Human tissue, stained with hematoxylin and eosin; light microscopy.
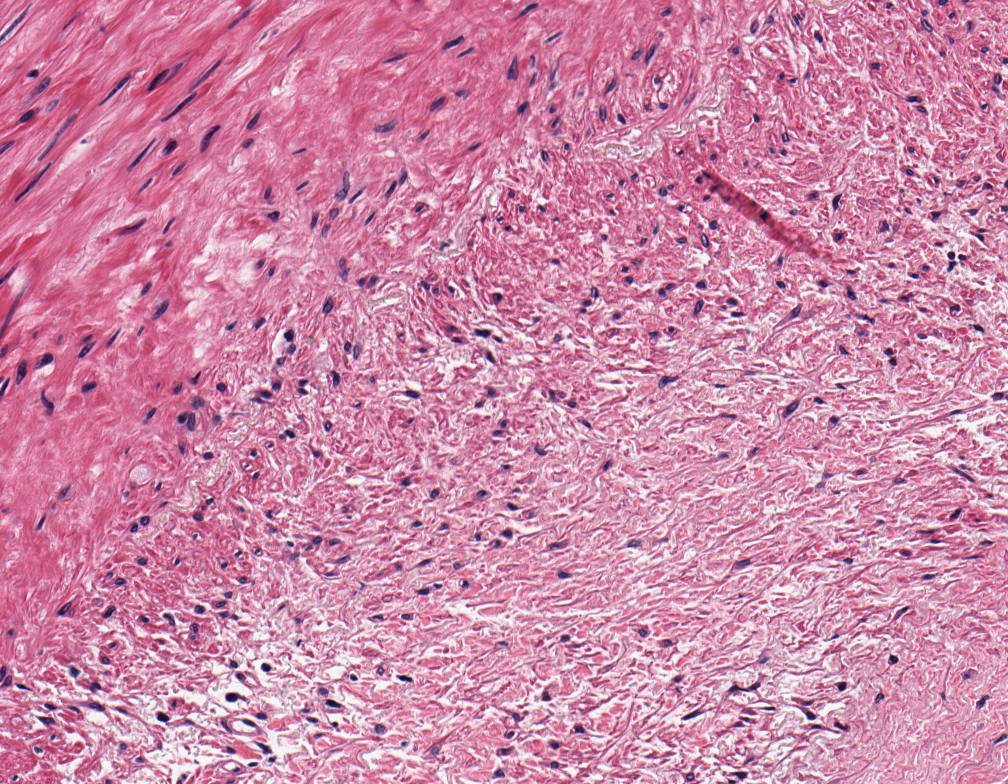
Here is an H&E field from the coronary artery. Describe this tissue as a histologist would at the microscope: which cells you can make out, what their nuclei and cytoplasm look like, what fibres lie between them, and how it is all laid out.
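To begin, a band of dense, deeply eosinophilic tissue occupies the upper left corner, and looser, paler tissue fills the remainder. Within that dense band, fibres and their elongated nuclei lie parallel and run obliquely. In the looser tissue, short spindle and oval nuclei are scattered haphazardly, forming no organised bundles. Lastly, its stroma is pale pink and finely wispy, with small clear spaces between fibres.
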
